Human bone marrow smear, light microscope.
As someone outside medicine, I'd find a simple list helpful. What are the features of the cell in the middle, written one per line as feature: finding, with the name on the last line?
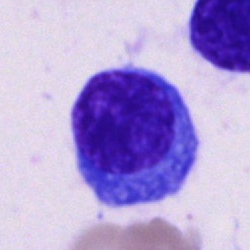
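Outline: rounded, with a few slightly flattened sides
Nucleus: off-centre, toward the upper left
Cytoplasm: deep blue, a broad crescent along the lower and right sides of the nucleus
Name: plasma cell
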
